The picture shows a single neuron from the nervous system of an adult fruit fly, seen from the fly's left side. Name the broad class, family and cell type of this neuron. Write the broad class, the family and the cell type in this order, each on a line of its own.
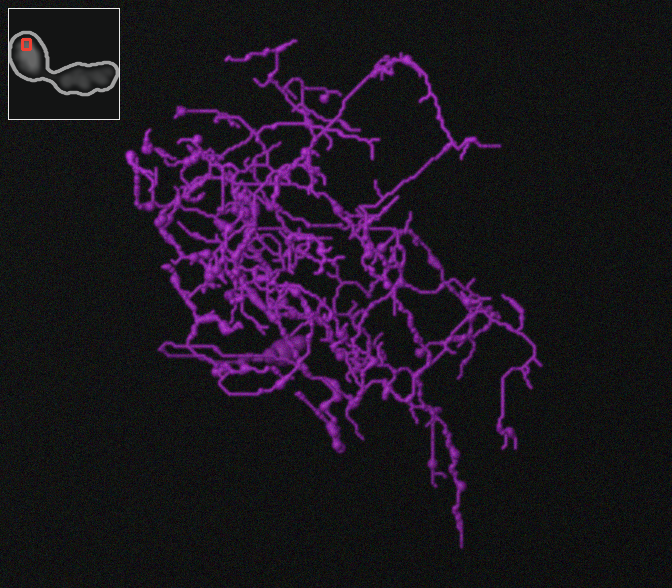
central-brain intrinsic neuron
hemilineage SLPad1_anterior
SLP155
